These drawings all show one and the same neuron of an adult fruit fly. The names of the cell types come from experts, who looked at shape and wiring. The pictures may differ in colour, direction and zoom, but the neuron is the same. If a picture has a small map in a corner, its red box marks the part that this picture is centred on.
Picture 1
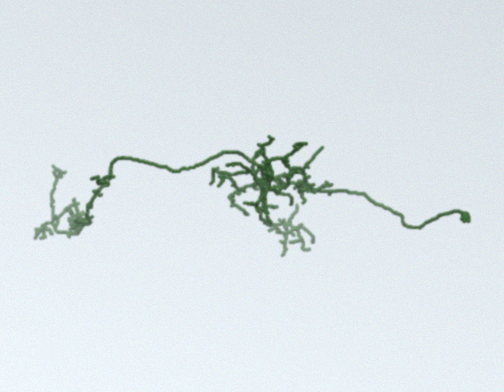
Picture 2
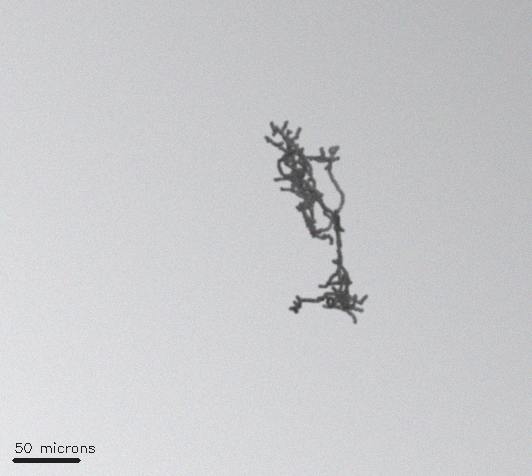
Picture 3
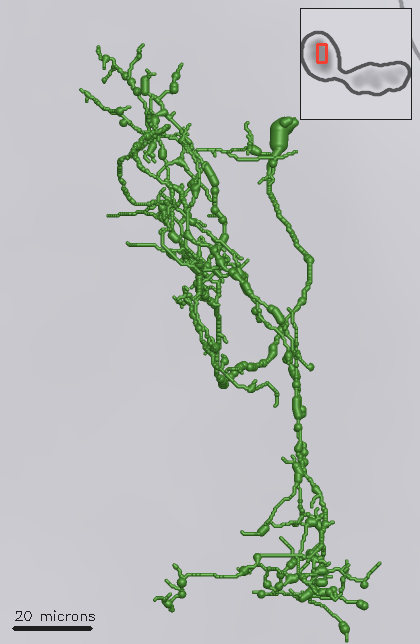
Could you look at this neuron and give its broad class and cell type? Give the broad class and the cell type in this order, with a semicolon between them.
central-brain intrinsic neuron; CL131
